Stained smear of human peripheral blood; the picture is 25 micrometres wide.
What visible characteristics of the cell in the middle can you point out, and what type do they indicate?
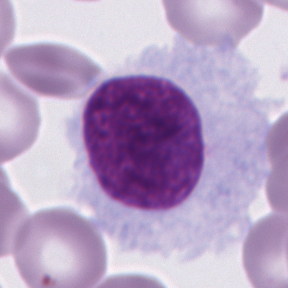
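Nucleus first: round to oval, smooth in outline, with no indentation, about 12 by 10 micrometres. Chromatin next: moderately condensed, with a finely mottled pattern. Cytoplasm last: abundant and pale greyish-blue, forming a wide rim around the nucleus. The cell is a hairy cell.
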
